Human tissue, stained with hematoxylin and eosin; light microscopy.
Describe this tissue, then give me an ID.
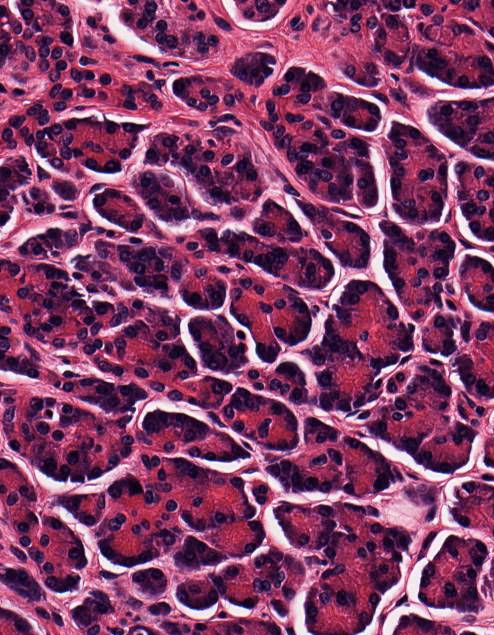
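The cells sit in clusters with strongly eosinophilic, finely granular cytoplasm and small, round, darkly stained nuclei. There are no wide open lumens or ducts within or between the clusters, and no fat cells anywhere in the field. You're looking at pancreas.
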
